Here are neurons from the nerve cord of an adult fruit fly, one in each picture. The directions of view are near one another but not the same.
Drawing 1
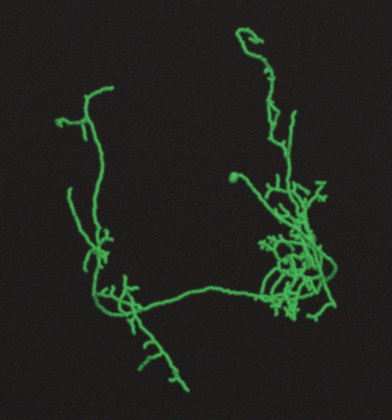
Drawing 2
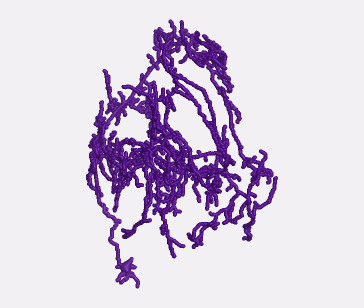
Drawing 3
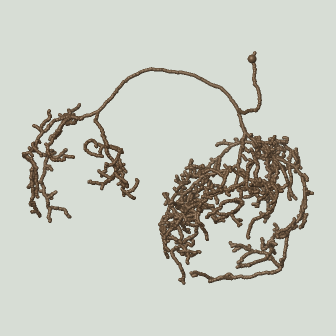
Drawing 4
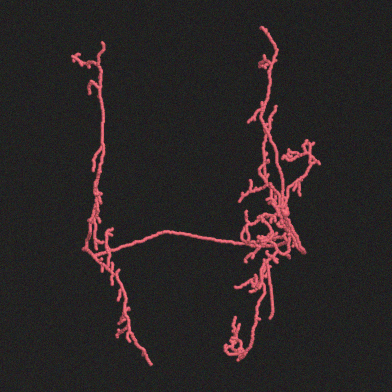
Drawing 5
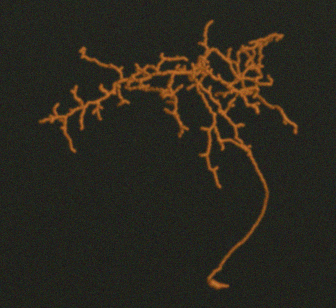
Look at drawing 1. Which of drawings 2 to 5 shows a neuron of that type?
Drawing 4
